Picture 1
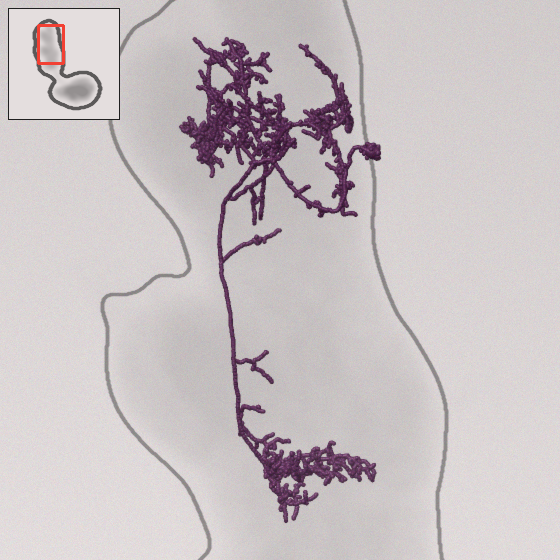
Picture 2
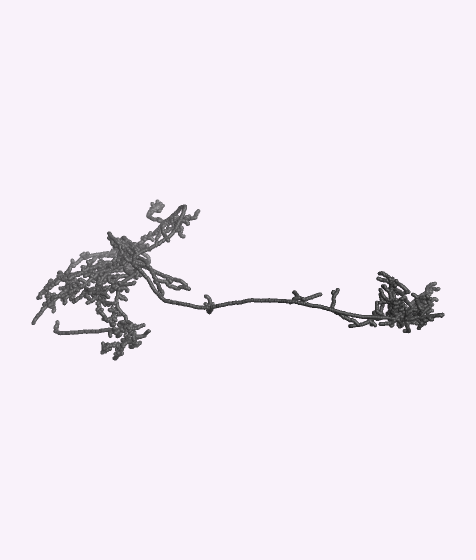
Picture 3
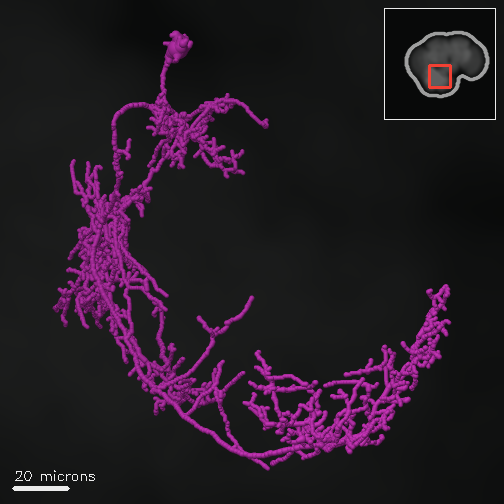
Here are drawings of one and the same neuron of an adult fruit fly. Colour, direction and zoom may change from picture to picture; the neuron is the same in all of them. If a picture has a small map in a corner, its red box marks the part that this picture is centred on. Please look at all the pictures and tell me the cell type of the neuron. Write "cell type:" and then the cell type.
cell type: IN17B006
